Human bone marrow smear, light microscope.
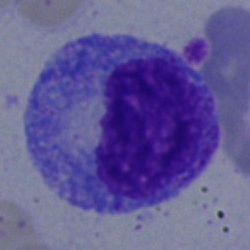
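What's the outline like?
Round and smooth.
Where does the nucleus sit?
Off-centre, toward the right side of the cell.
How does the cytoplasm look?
Plentiful and blue, and finely speckled rather than evenly smooth.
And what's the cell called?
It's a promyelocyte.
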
